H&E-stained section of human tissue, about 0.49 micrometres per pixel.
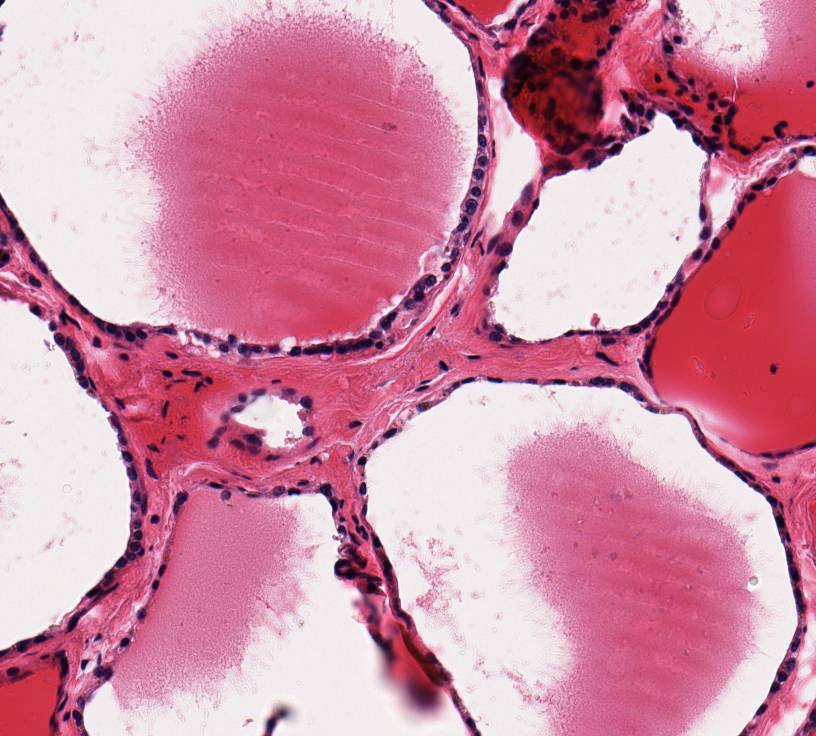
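Thyroid. Several large rounded follicles, separated by thin septa, fill the field. A single layer of flattened to low cuboidal cells lines each follicle, with small dark round to oval nuclei in a single row. Content of the follicle at the right edge stains deeper red than the pale pink content of the large central follicles.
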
